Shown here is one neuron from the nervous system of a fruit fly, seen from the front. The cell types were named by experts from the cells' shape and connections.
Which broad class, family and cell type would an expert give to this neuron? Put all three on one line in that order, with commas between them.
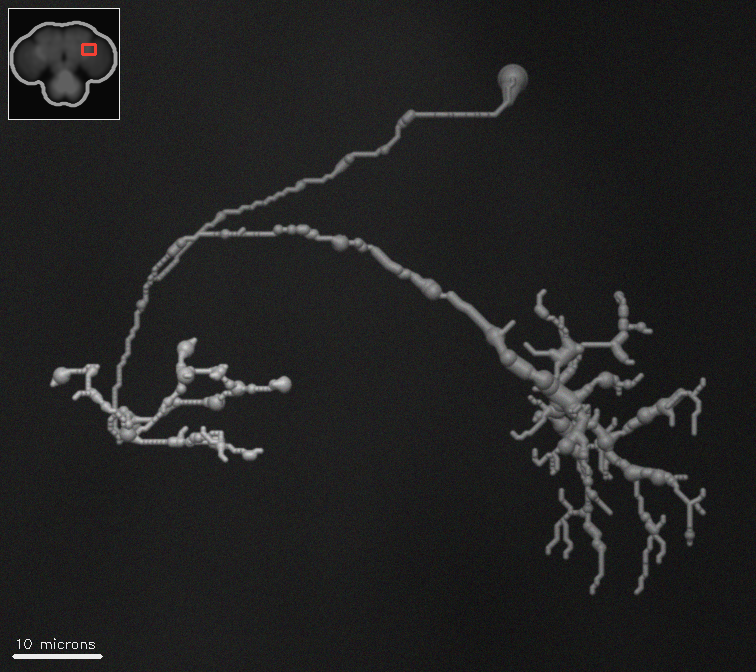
visual projection neuron, hemilineage VPNp2, LC18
